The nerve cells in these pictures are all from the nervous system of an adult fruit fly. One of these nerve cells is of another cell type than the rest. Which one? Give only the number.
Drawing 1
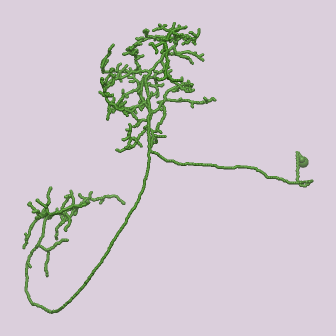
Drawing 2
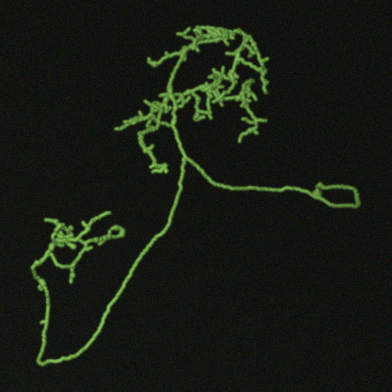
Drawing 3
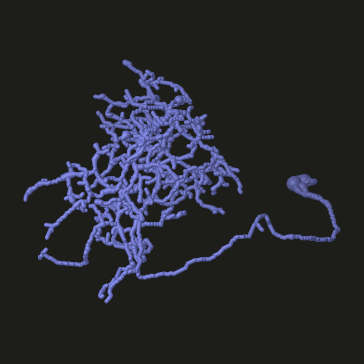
3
